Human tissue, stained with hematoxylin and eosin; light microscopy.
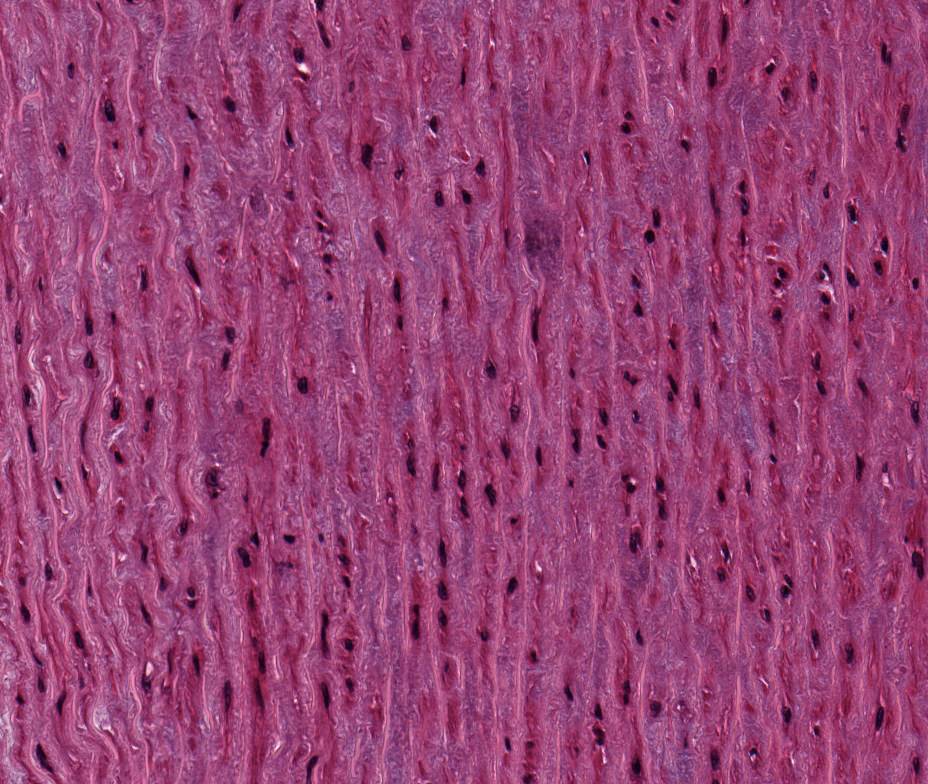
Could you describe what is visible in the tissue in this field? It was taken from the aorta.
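Parallel pink fibres run top to bottom across the entire field. Nuclei small, dark, elongated, long axes parallel to the fibres. They lie singly, scattered fairly evenly throughout. Little or no cytoplasm visible around them.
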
